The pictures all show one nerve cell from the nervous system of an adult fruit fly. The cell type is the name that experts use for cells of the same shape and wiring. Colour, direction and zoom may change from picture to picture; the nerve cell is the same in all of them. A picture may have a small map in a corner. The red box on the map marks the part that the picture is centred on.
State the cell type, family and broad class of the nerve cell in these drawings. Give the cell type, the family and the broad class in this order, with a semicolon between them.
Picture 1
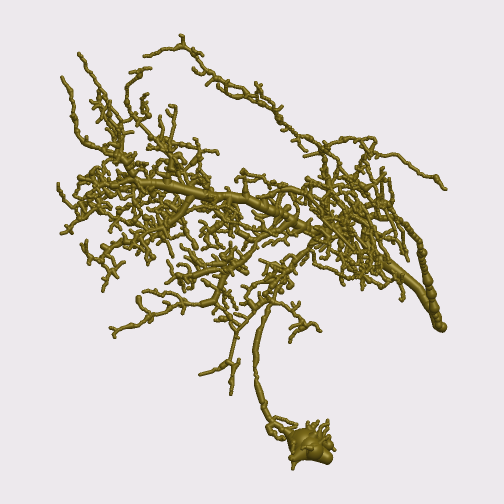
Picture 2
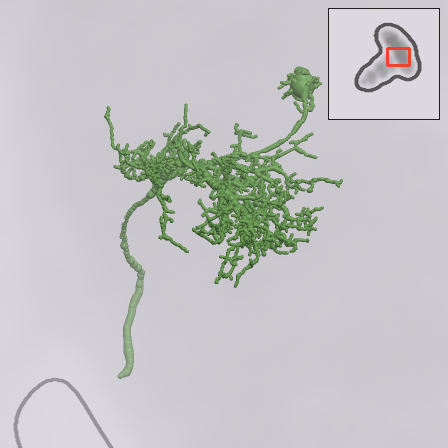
GNG276; hemilineage LB12; motor neuron of the brain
